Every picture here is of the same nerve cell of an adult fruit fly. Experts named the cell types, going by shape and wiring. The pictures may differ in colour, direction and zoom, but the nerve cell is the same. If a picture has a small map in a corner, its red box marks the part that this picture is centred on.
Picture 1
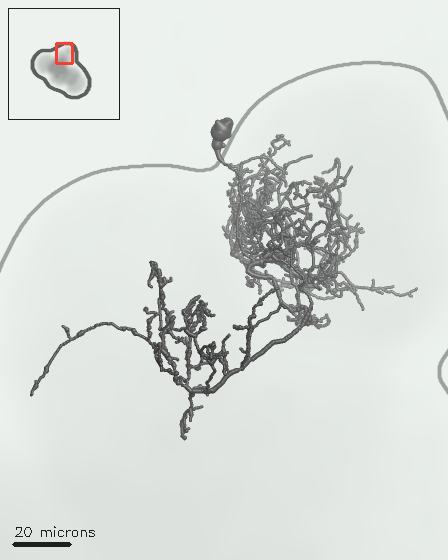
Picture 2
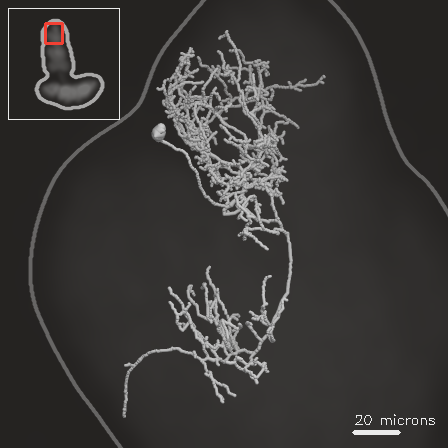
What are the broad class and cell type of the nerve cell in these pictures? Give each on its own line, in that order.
nerve-cord intrinsic neuron
INXXX231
